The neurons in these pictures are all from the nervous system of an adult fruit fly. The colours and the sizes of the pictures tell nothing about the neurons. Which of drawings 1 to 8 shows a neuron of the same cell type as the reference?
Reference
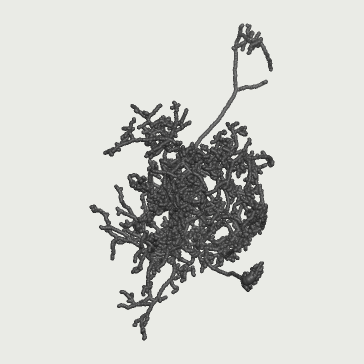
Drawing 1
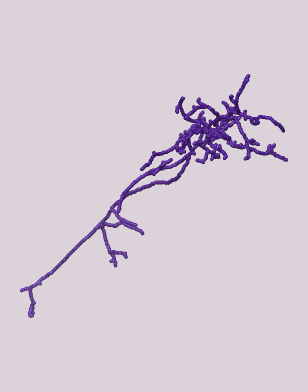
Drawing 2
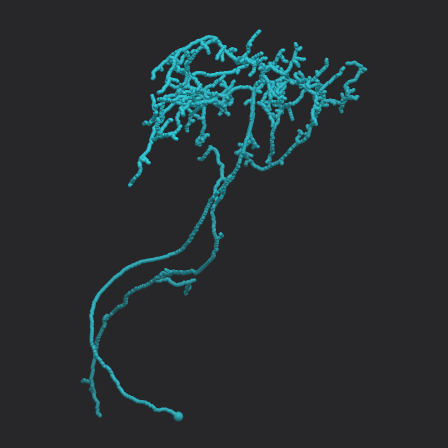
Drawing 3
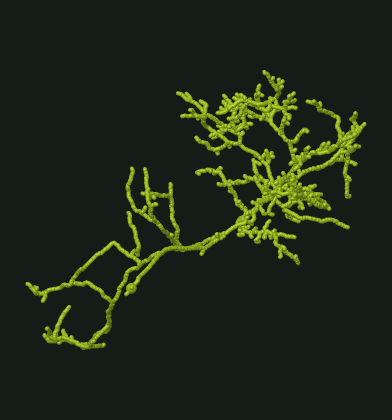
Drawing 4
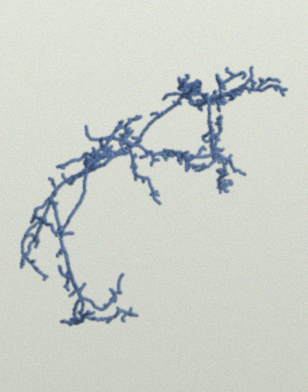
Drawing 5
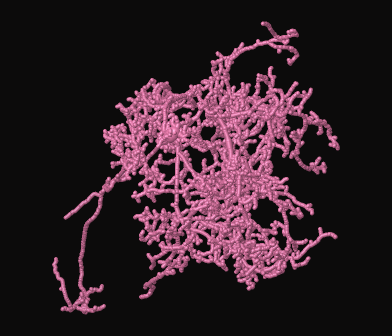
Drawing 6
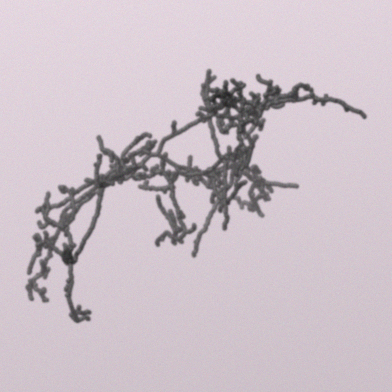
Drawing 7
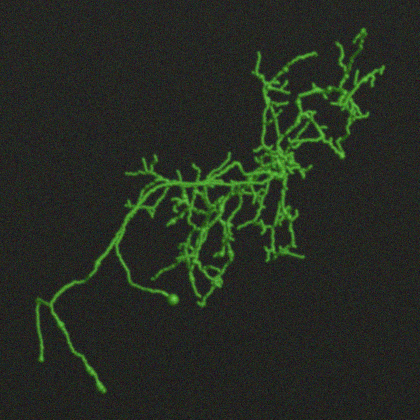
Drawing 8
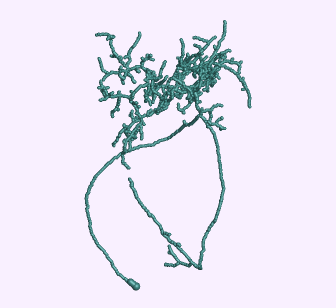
Drawing 5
